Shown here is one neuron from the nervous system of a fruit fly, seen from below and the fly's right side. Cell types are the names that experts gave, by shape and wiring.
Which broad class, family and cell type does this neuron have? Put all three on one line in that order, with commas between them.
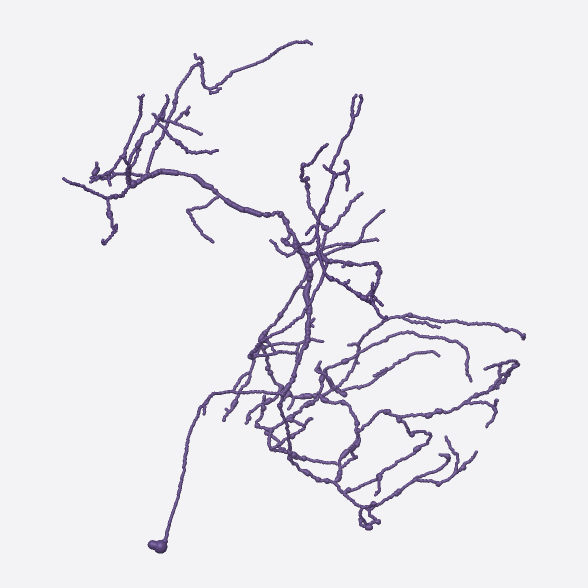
nerve-cord intrinsic neuron, hemilineage 04B, IN04B016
